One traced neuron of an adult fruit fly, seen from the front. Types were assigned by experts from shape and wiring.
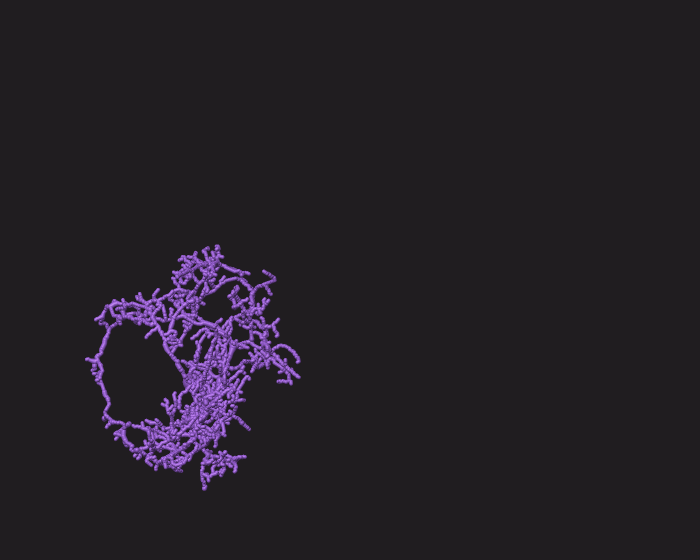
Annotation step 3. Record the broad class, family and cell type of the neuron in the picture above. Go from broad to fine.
nerve-cord intrinsic neuron; hemilineage 03A; IN03A020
